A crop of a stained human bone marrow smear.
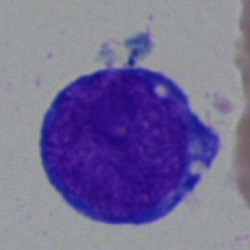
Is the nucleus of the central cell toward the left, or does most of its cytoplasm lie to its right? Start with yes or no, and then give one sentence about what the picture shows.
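Yes. The cytoplasm is widest on the right side of the cell.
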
